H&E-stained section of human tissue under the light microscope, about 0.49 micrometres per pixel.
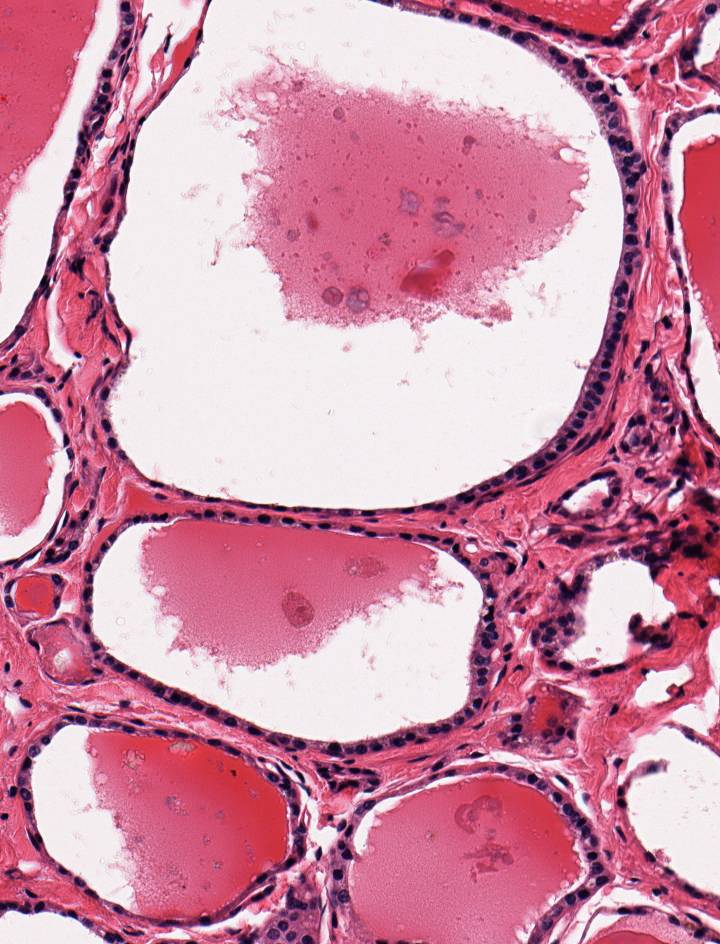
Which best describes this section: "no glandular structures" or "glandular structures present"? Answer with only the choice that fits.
Glandular structures present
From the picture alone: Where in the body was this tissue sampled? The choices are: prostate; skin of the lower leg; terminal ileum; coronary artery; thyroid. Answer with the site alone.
thyroid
